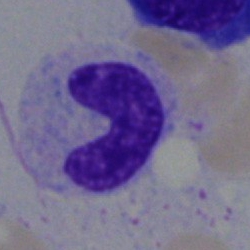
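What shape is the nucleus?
Kidney-shaped, with a deep indentation that opens to the left.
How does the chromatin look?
Dark purple and fairly condensed.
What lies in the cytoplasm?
Fine, faint lilac granules scattered through it; the cytoplasm is widest on the left side of the nucleus.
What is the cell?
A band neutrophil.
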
